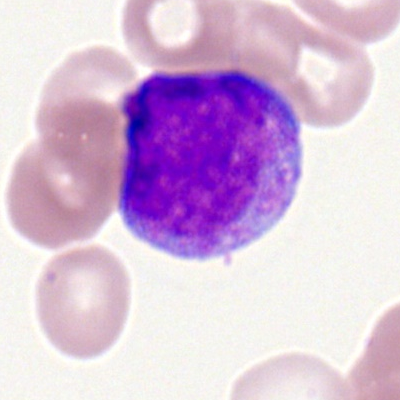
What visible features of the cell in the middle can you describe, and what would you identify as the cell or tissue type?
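First, the nucleus: one undivided mass, without lobes, filling most of the cell. Second, the cytoplasm: only a scant pale bluish rim, visible mainly along the right and lower edge. Third, the chromatin: deep purple, mottled by scattered paler spots. This is a myeloblast.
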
